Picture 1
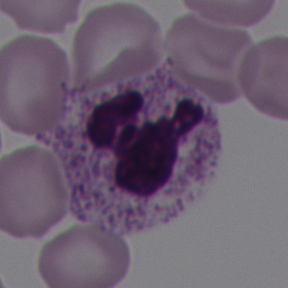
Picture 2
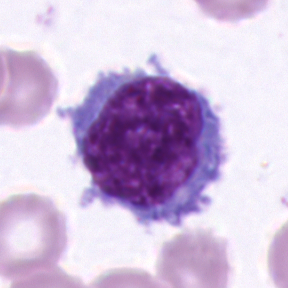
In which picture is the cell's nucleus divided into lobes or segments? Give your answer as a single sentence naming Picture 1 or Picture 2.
The cell of picture 1 has its nucleus split into distinct segments.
